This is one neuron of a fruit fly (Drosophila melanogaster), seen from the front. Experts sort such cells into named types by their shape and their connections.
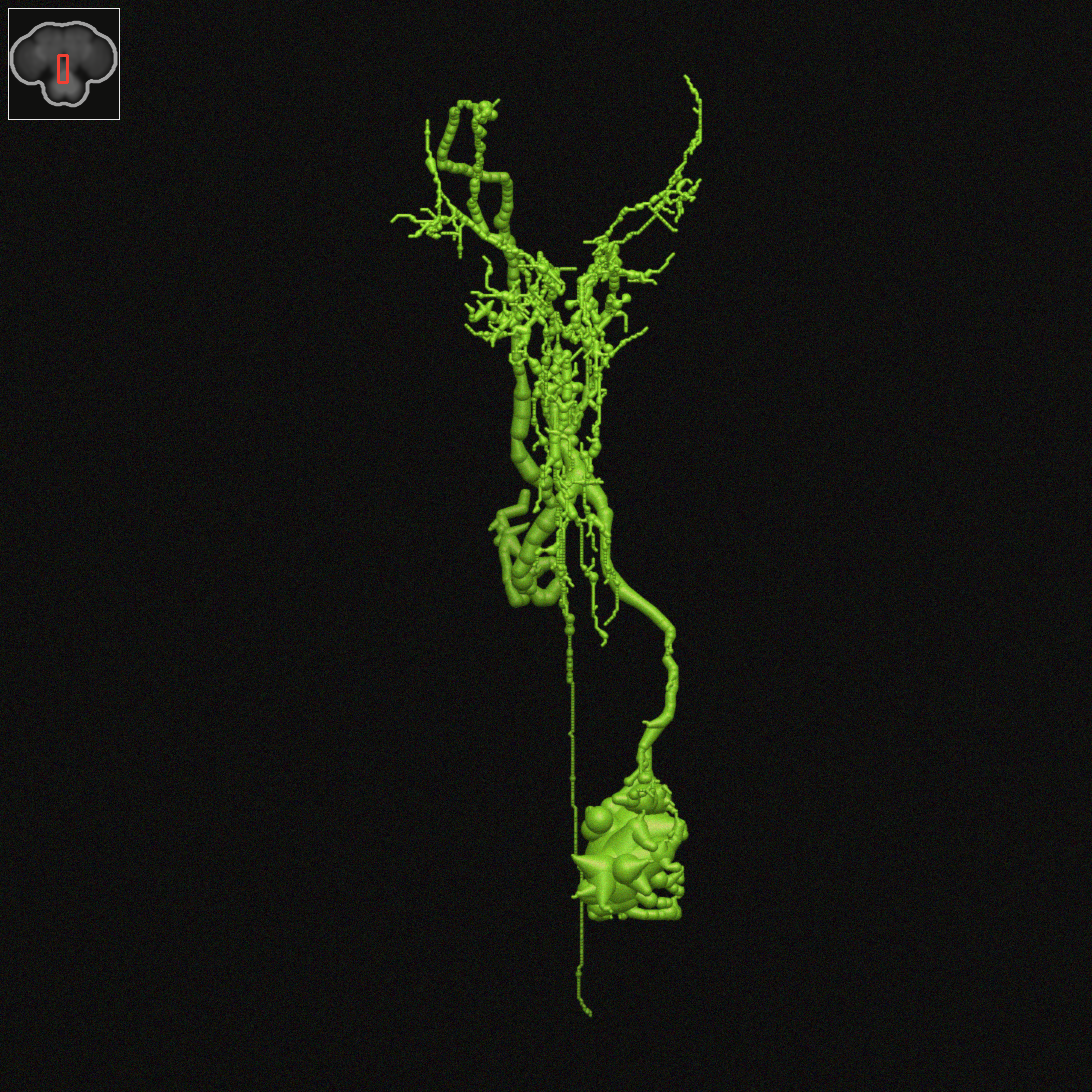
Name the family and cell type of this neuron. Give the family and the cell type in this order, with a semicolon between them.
hemilineage 27X; CAPA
